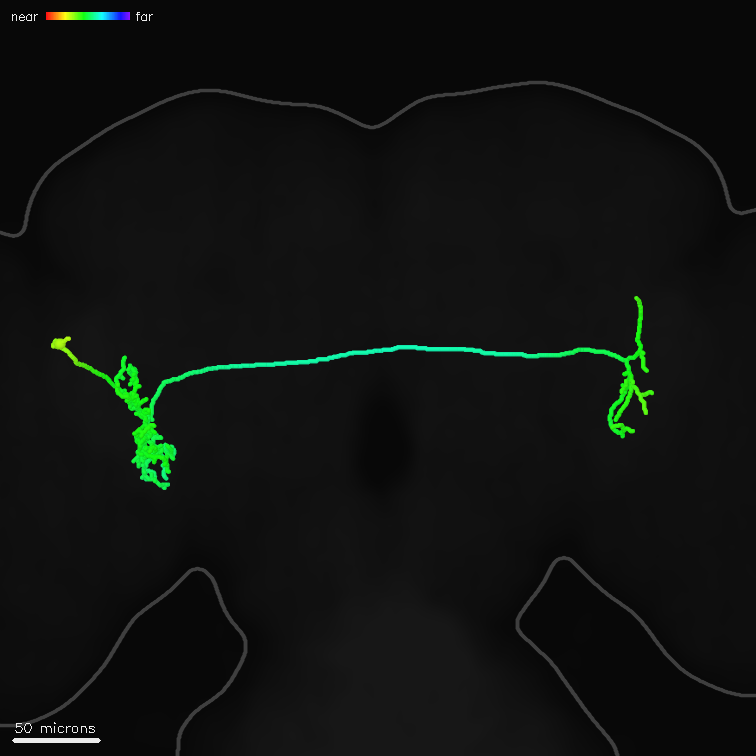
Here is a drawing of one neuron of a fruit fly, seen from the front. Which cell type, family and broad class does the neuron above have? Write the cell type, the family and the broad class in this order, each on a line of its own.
AVLP277
hemilineage VLPl&d1_lateral
central-brain intrinsic neuron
